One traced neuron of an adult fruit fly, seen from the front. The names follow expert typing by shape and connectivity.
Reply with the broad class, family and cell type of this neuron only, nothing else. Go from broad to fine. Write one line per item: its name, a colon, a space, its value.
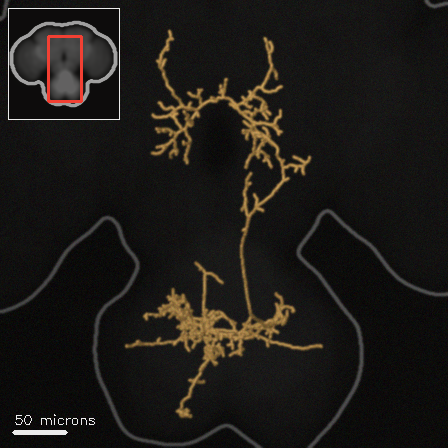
broad class: ascending neuron
family: hemilineage 06B
cell type: AN06B040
